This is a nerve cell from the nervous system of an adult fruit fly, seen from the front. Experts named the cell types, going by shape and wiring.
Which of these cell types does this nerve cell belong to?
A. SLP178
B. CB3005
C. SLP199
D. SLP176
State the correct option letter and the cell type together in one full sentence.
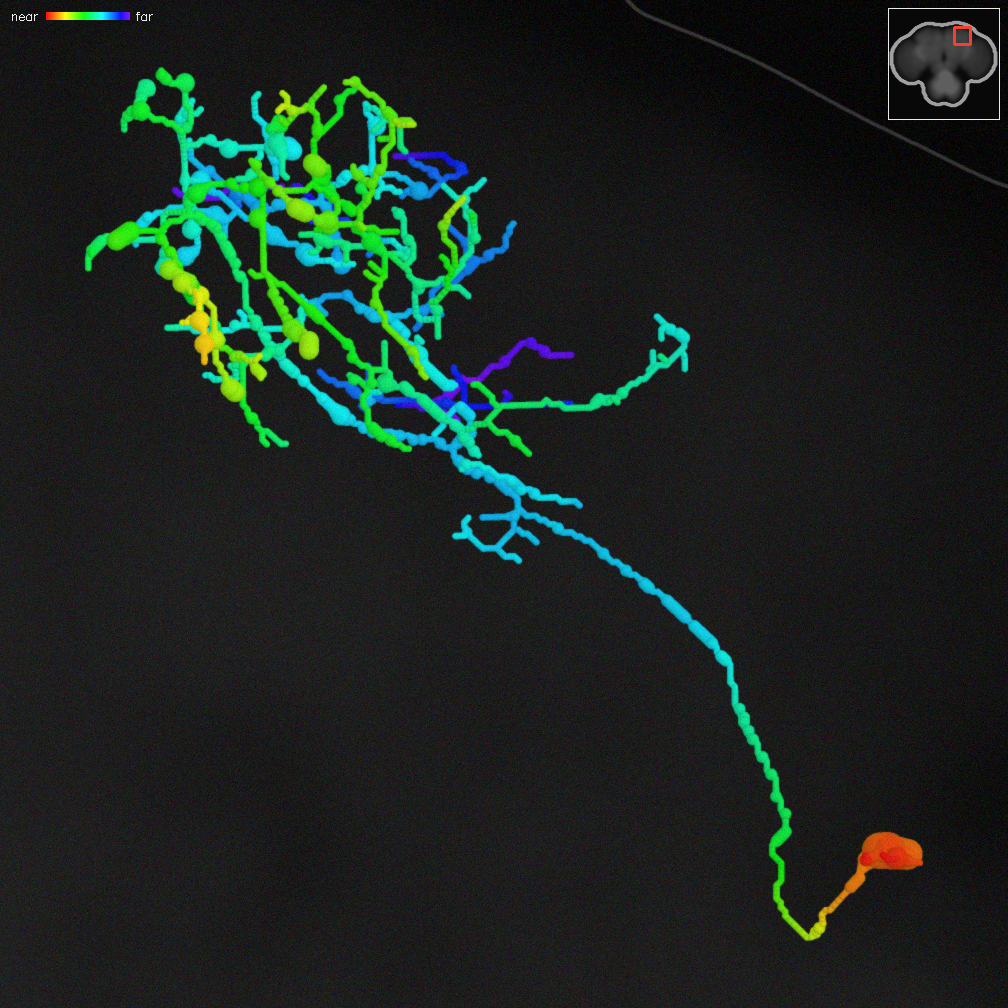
The cell identity of the nerve cell is SLP176, given in option D.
